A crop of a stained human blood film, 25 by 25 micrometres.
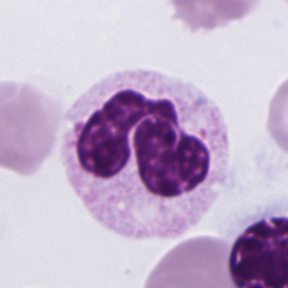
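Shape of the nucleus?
Folded into a curved band, partly pinched into segments by constrictions.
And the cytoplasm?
Pale pinkish-lilac rather than blue, with fine pink-violet granules spread evenly, and it rims the nucleus on all sides.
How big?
About 15 micrometres across, with the nucleus filling about 40% of its area.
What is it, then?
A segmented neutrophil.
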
